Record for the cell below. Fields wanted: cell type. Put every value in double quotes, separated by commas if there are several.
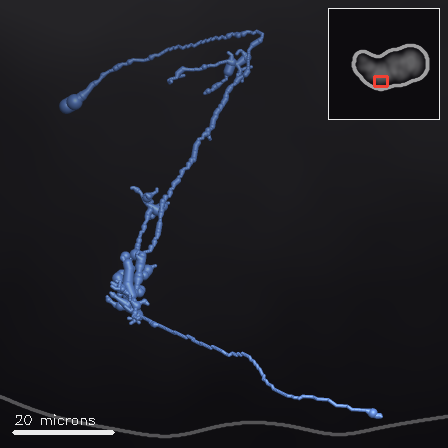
"C3"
